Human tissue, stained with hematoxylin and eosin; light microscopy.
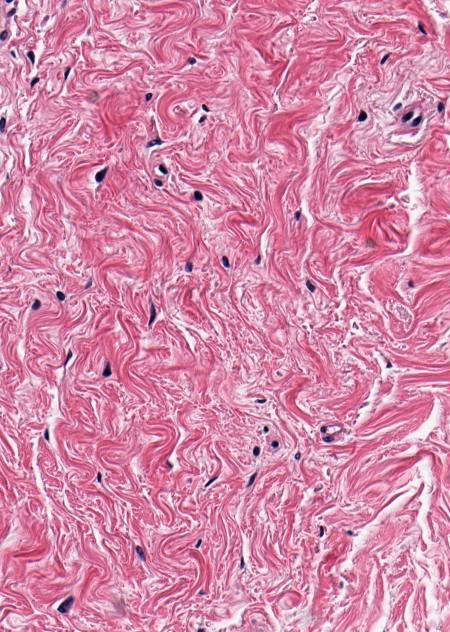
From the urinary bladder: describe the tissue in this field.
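Wavy collagen bundles interlace in many directions rather than lying parallel, staining a fairly even bright pink throughout. Fibroblast nuclei are sparse, scattered singly across the field; they are small, dark, spindle-shaped to oval, with little visible cytoplasm.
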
